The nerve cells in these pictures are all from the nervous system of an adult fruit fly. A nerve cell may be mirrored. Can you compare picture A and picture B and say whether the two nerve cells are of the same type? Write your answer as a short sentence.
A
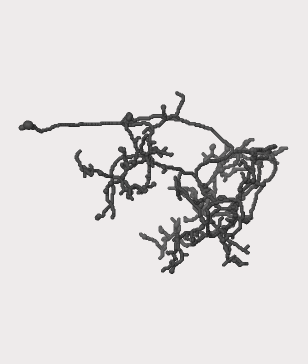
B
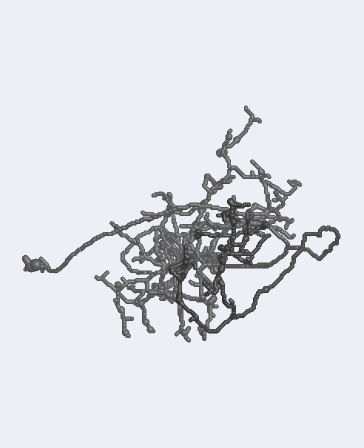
They are of the same cell type.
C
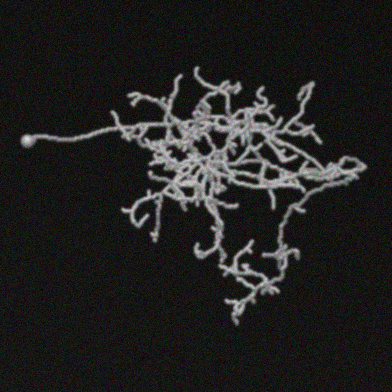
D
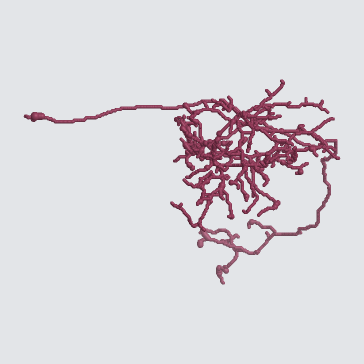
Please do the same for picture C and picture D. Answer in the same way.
They are of the same cell type.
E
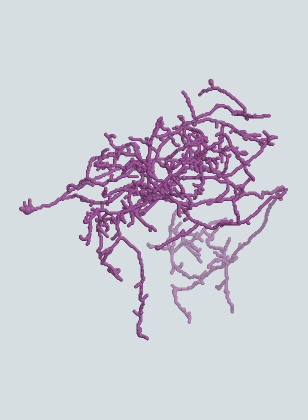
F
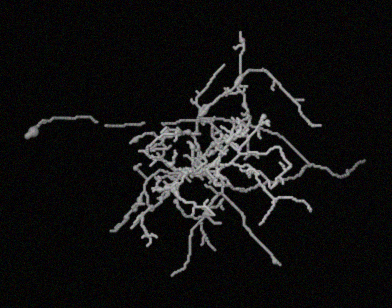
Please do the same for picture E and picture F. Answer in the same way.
They are of the same cell type.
